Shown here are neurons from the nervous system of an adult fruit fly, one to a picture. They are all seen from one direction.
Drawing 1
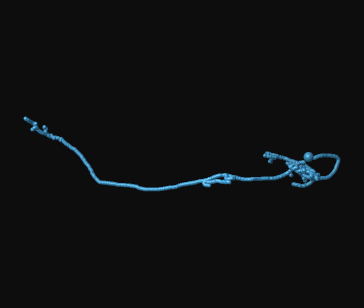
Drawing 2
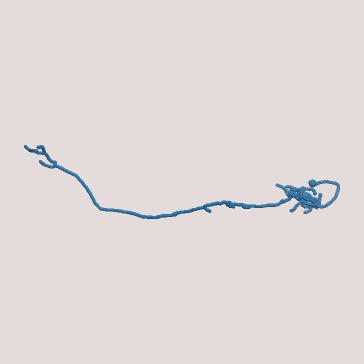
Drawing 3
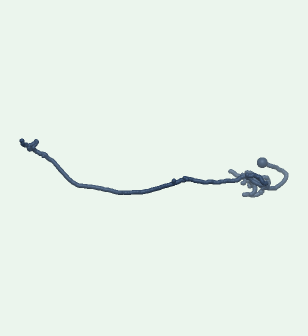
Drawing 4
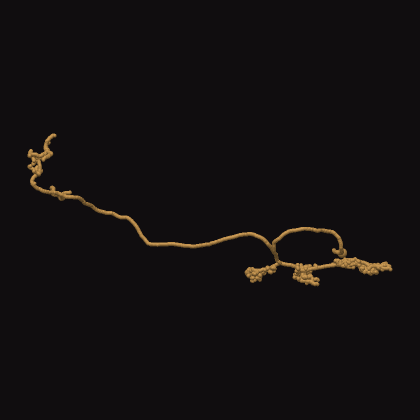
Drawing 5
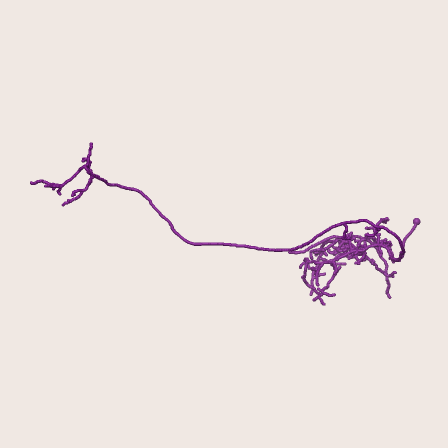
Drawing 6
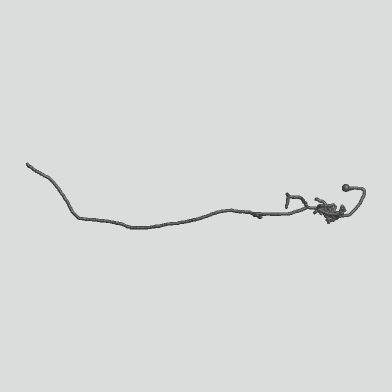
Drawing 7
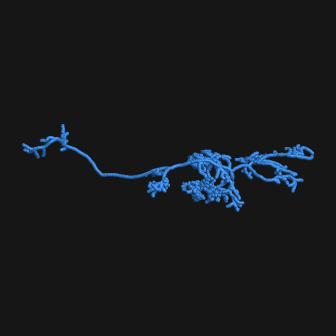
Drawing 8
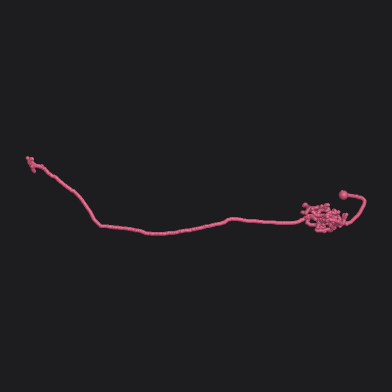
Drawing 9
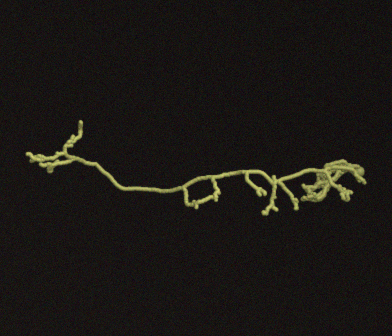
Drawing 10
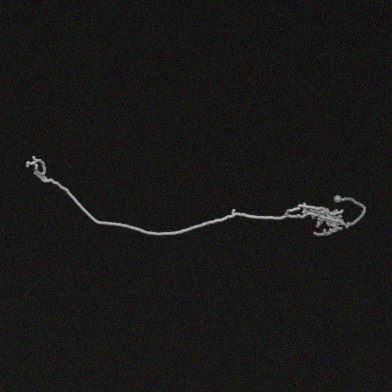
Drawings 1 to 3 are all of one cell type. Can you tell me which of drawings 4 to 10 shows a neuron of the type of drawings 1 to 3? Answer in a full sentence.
The neuron in drawing 10 is of the same cell type.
